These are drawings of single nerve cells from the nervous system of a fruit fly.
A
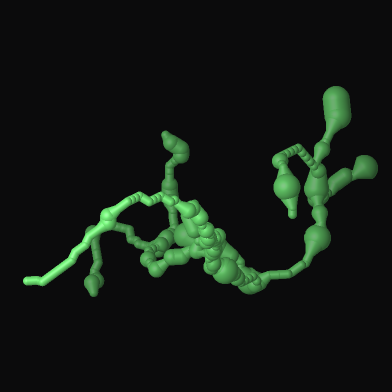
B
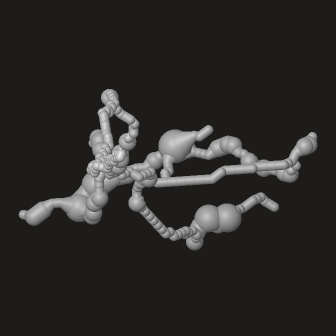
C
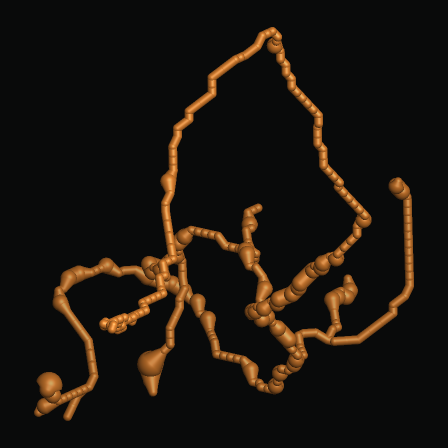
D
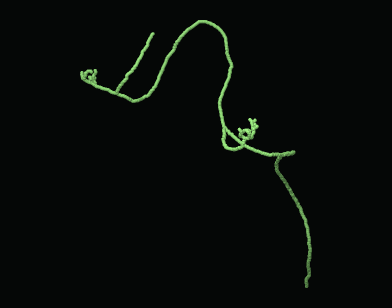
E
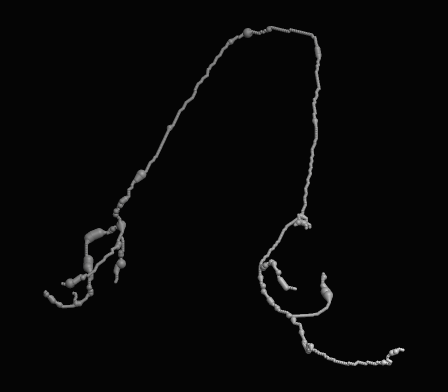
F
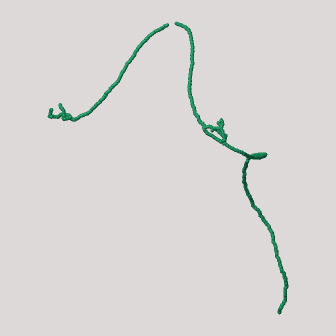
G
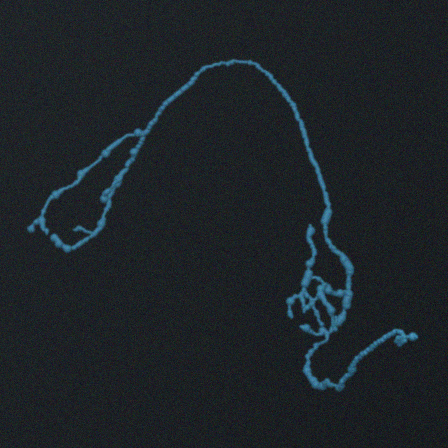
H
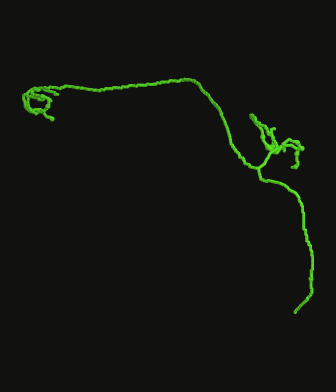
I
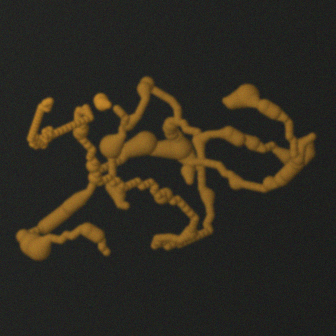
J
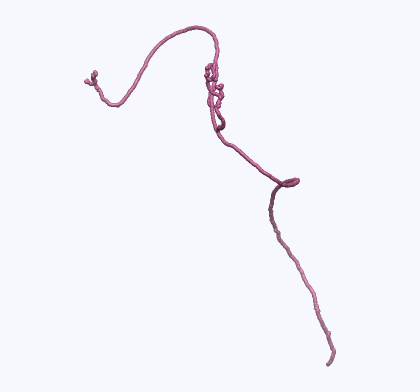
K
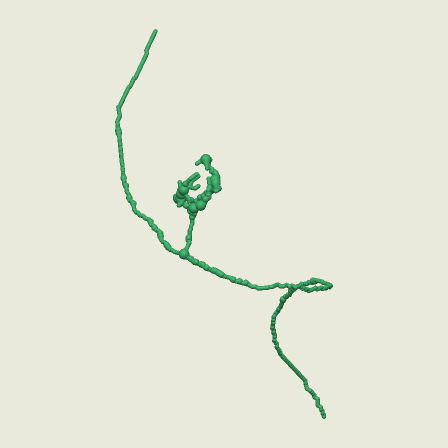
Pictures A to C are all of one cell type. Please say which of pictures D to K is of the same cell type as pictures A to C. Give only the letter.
I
